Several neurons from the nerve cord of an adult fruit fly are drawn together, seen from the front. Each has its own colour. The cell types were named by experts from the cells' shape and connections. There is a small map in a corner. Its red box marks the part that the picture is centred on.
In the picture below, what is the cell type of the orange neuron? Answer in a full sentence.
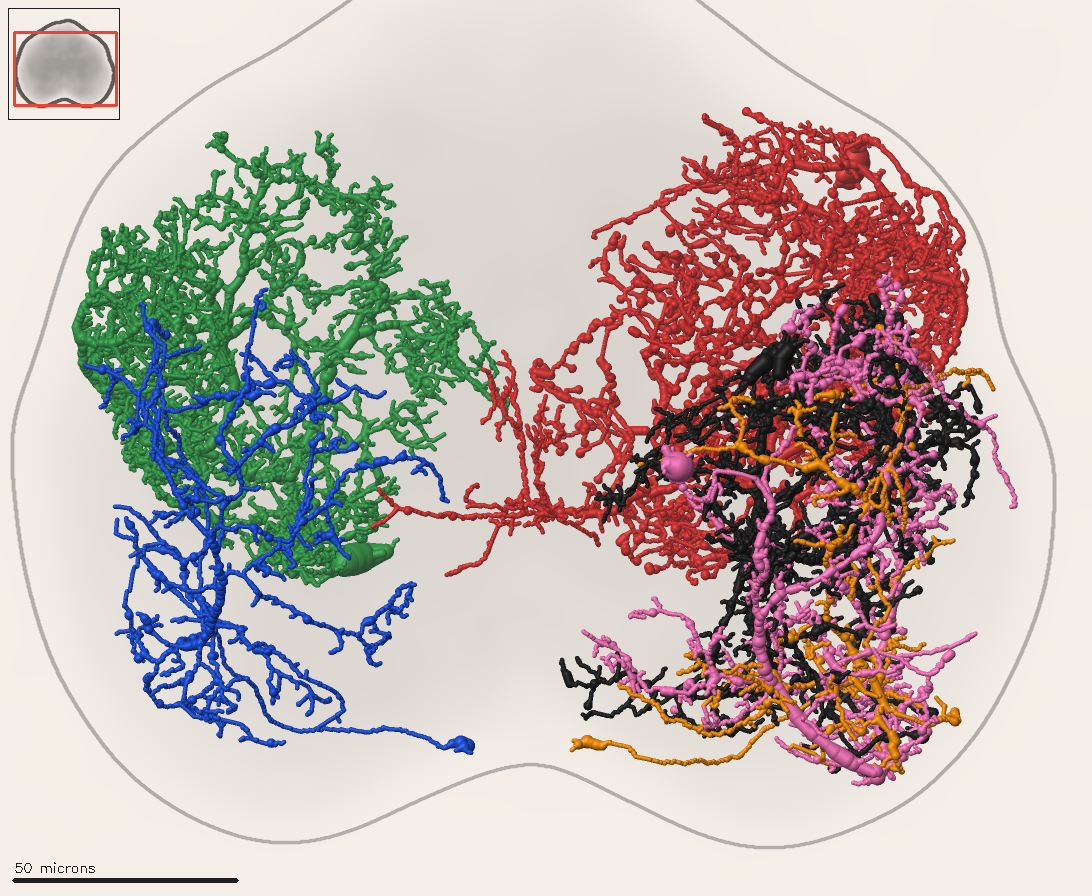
The cell type is IN04B072.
